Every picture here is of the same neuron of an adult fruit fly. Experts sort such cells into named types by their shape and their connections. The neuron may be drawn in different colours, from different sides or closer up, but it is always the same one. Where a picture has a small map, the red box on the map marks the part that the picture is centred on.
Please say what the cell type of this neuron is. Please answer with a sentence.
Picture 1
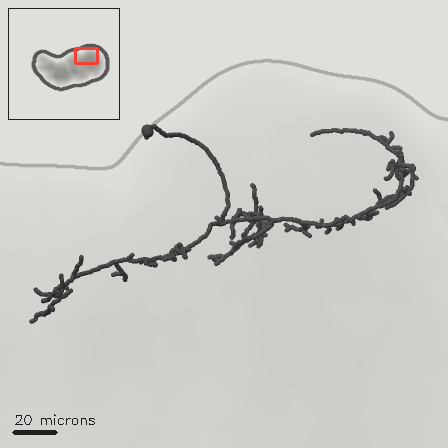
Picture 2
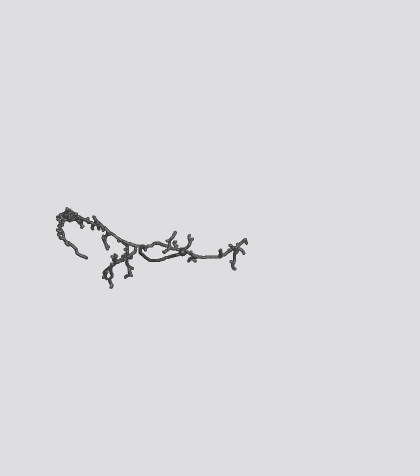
The cell type is CB2401.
